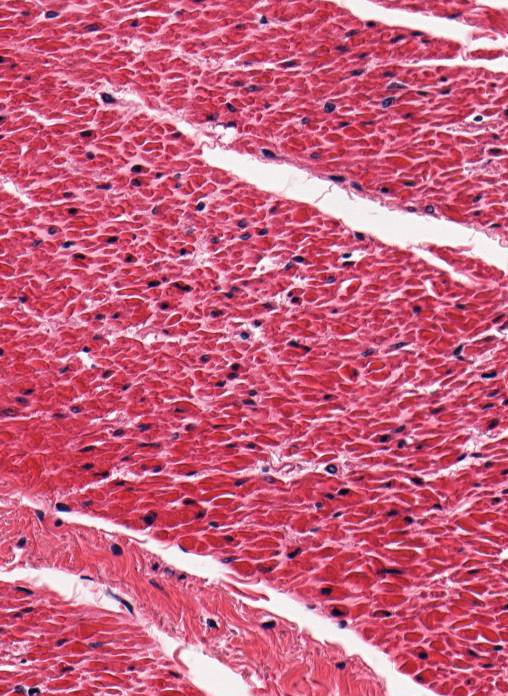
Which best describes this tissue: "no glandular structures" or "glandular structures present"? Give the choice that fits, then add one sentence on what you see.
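No glandular structures. No epithelium, glands or fat cells are present anywhere in the field.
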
